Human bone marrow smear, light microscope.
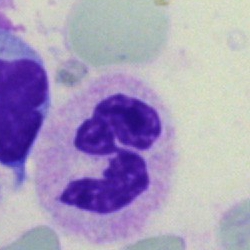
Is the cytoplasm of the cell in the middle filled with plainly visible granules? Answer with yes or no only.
Yes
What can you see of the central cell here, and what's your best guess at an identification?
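The central cell has a round, smooth outline. Its chromatin is dark purple and coarsely clumped, and no vacuoles are present in the cytoplasm. The cell is a segmented neutrophil.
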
